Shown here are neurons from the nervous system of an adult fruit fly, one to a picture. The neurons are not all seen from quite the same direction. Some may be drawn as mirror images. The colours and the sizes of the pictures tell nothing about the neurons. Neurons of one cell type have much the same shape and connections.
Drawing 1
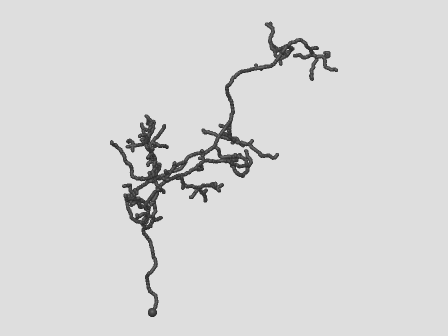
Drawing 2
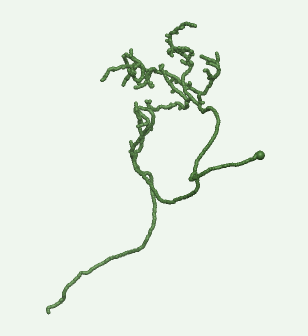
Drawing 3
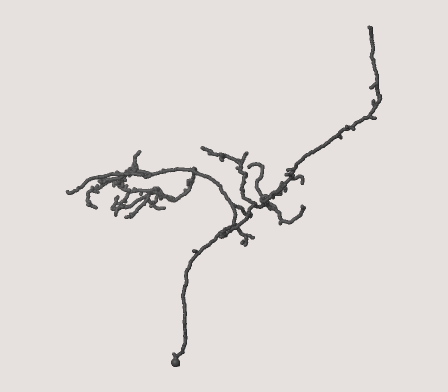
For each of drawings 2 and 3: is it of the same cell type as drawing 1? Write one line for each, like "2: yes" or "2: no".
2: no
3: no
